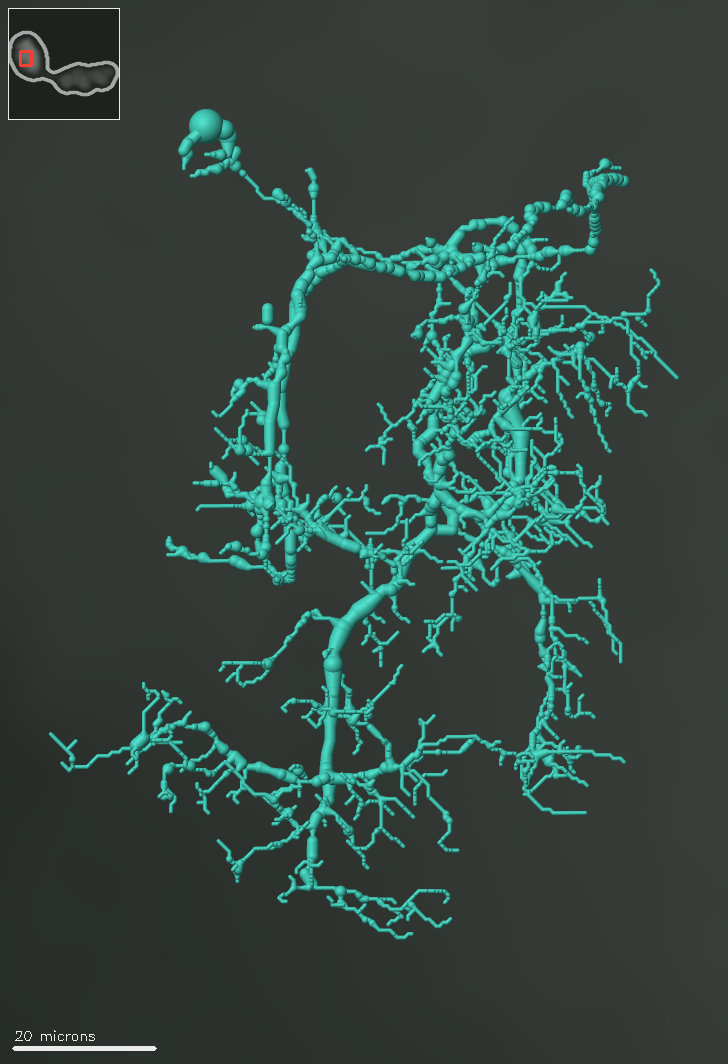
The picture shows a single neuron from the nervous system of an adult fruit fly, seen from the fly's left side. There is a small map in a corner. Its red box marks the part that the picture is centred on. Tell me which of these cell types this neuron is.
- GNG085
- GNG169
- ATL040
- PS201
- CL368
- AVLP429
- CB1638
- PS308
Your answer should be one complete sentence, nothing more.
It is AVLP429 that names the cell type of this neuron.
